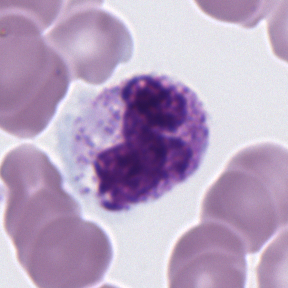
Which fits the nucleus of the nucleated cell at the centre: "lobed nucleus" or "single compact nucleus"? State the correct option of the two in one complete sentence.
What the nucleus of this cell shows is division into segments.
